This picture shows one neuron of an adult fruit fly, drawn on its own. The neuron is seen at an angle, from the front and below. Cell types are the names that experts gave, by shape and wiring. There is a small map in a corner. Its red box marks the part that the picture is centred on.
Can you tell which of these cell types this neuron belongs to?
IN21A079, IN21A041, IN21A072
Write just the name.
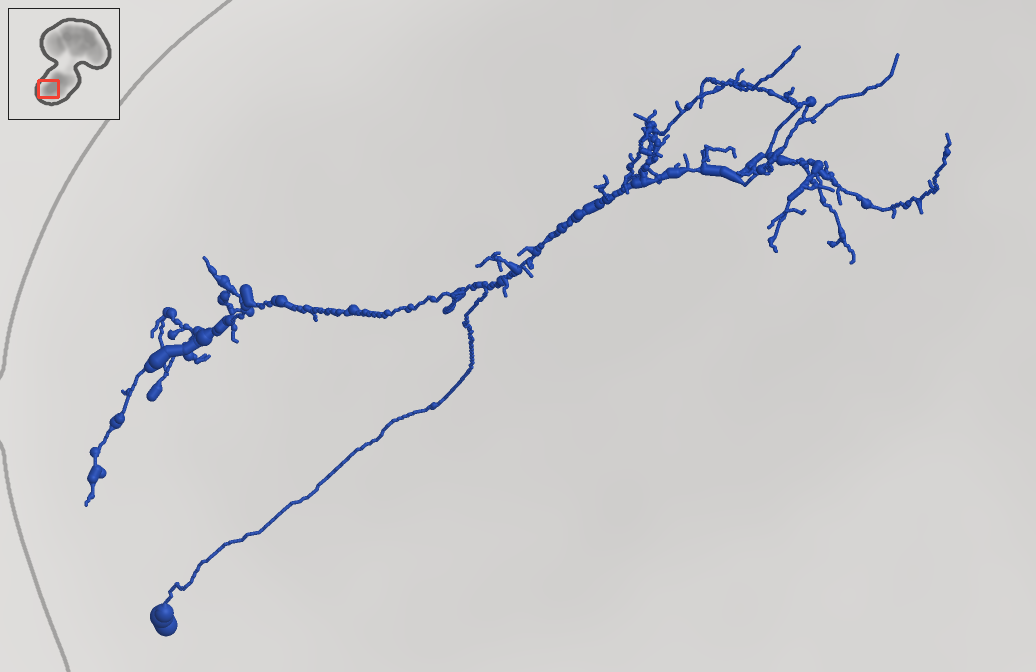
IN21A041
